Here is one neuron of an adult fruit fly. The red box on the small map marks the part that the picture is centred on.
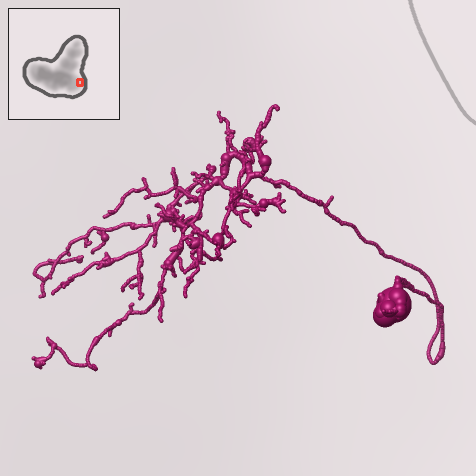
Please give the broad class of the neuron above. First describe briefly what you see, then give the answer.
Dozens of branch ends can be seen. As drawn here it is wider than it is tall. Its broad class is optic-lobe intrinsic neuron.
